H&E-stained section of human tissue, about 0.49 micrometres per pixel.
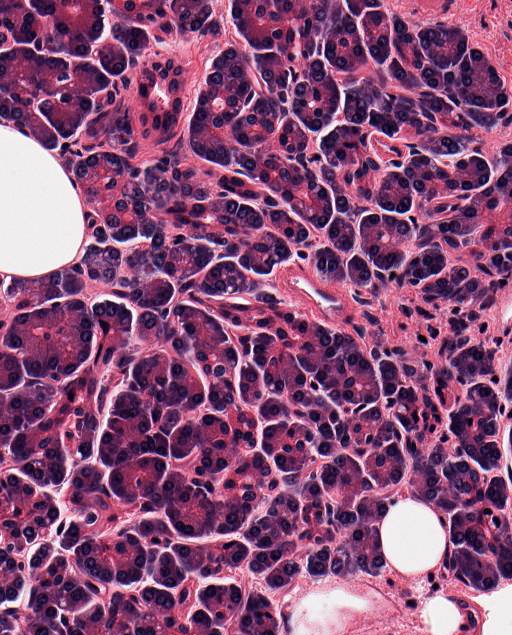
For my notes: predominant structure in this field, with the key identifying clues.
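Exocrine pancreas. Closely packed small acini, split by thin pink connective tissue strands, fill almost the whole field. Acinar nuclei round, dark purple, towards the cell base. Cytoplasm pink toward the centre of each acinus, more purple near the base.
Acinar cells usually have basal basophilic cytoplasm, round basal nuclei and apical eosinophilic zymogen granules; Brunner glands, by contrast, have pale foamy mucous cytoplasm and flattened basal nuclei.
Central lumens tiny, mostly hard to see.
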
